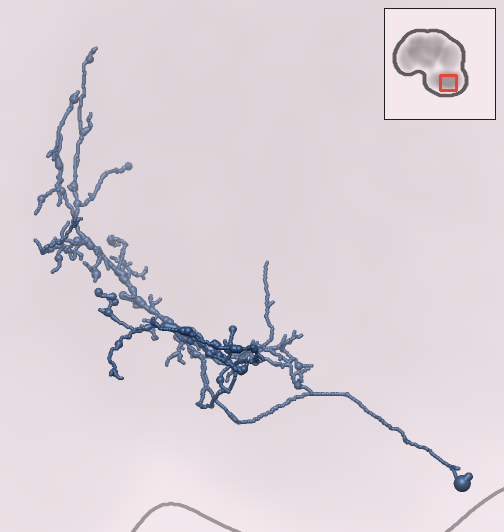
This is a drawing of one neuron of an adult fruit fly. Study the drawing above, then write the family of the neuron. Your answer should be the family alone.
hemilineage 14A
